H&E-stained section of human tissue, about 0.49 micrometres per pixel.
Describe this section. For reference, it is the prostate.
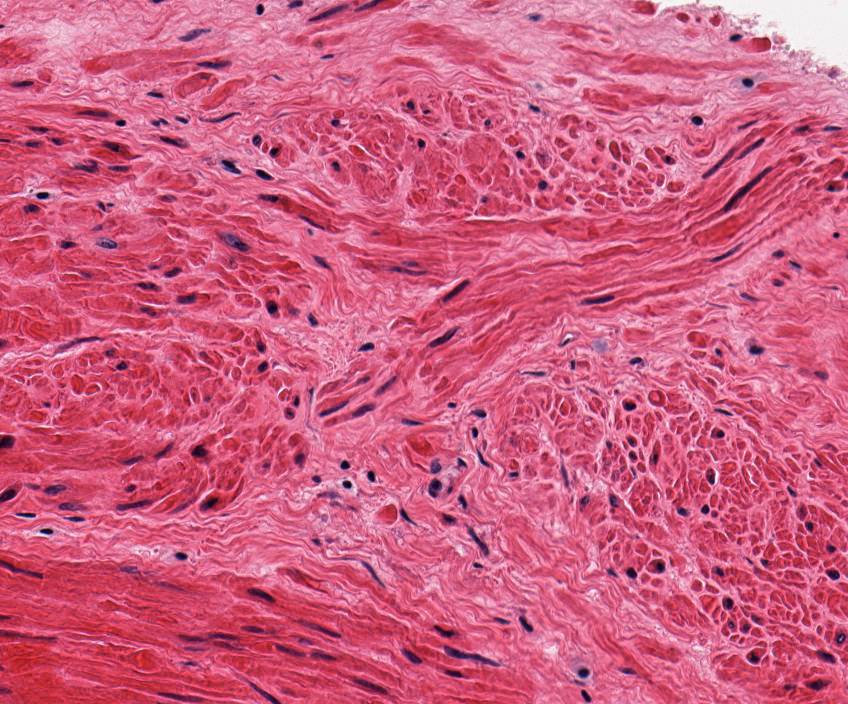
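Bundles of smooth muscle fill the field, running in several different directions. In the upper centre and lower right, bundles are cut across, so the cells appear as rounded profiles, some with central nuclei. Each muscle cell has a single dark, elongated nucleus with blunt ends. Pale pink, wavy collagen fibres lie between the bundles.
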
